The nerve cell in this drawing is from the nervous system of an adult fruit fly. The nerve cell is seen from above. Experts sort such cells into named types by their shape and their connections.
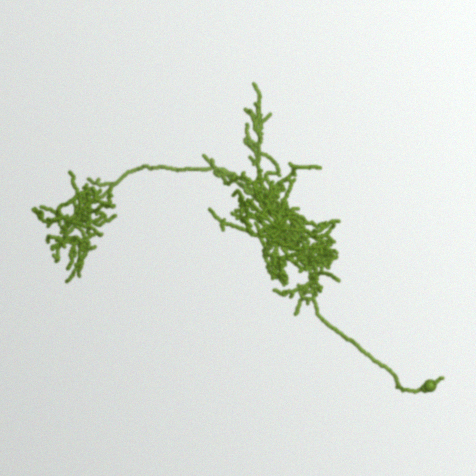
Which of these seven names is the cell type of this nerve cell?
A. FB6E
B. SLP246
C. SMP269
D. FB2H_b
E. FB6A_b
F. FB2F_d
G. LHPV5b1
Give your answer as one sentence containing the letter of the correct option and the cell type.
The nerve cell is SMP269 in cell type, which is option C.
